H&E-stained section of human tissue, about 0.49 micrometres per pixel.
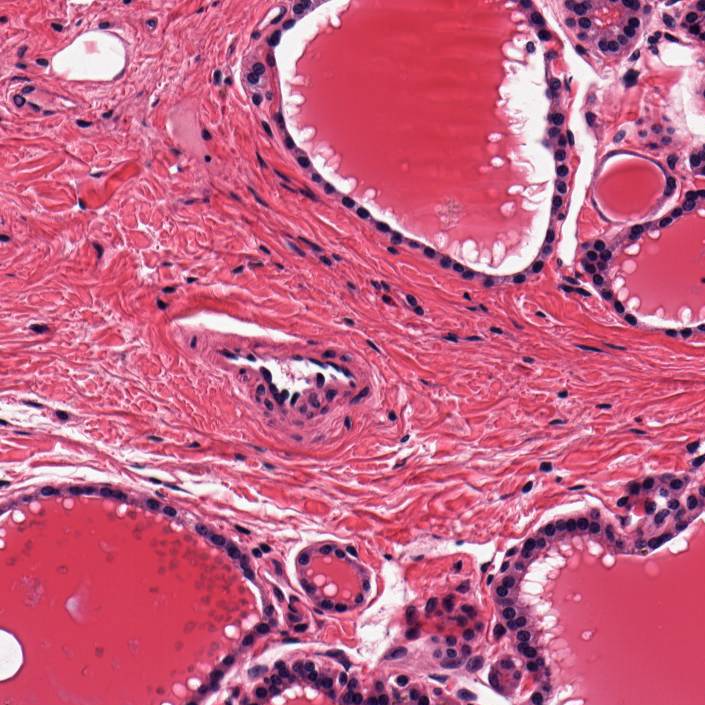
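Thyroid. Look at the broad band of fibrous stroma crossing the middle from left to right, follicles above and below. Large pink colloid-filled follicles lie along the top and bottom edges. Their lining is a single layer of low cuboidal cells with round dark nuclei.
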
